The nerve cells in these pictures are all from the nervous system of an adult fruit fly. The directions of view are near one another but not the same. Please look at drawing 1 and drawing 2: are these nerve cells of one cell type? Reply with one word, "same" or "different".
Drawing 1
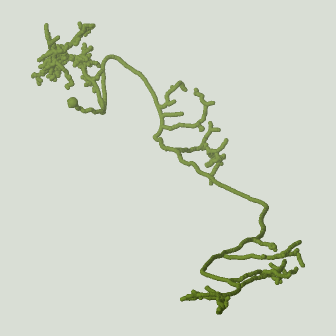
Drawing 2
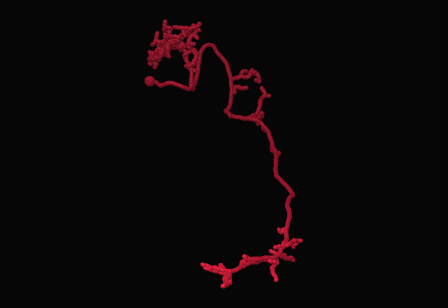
same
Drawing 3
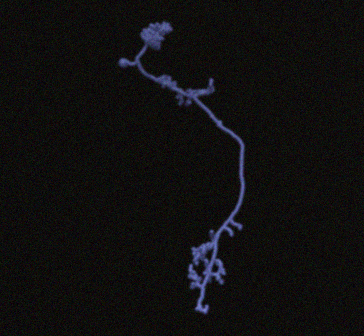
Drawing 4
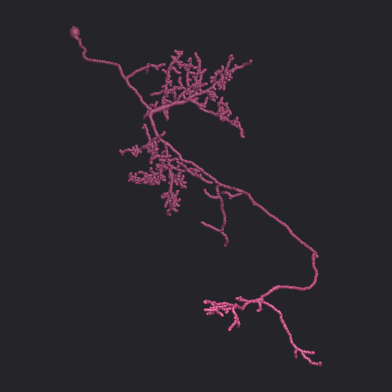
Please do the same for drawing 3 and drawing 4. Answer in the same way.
different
